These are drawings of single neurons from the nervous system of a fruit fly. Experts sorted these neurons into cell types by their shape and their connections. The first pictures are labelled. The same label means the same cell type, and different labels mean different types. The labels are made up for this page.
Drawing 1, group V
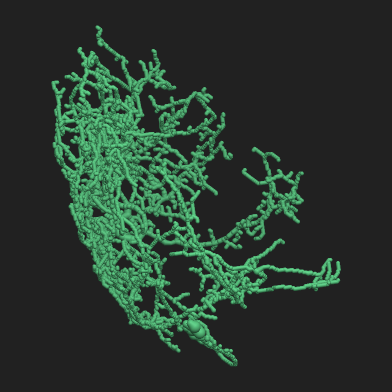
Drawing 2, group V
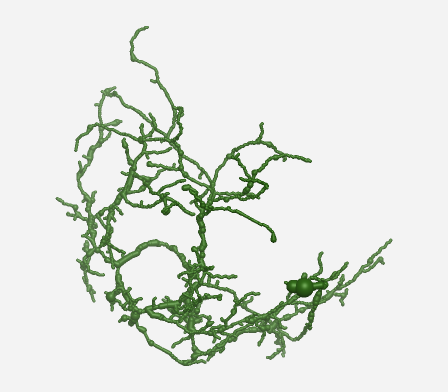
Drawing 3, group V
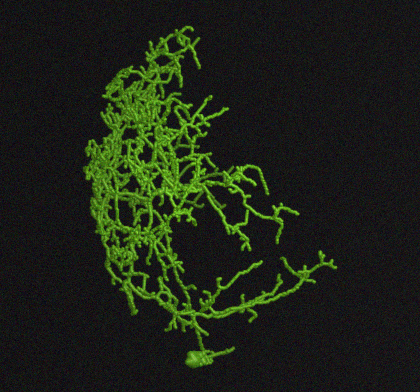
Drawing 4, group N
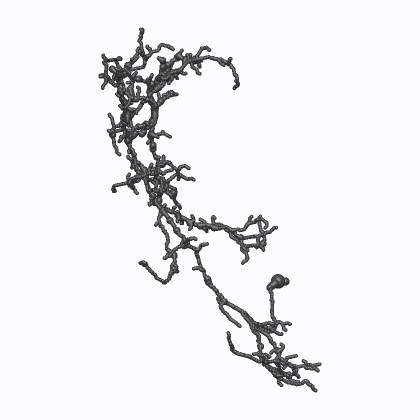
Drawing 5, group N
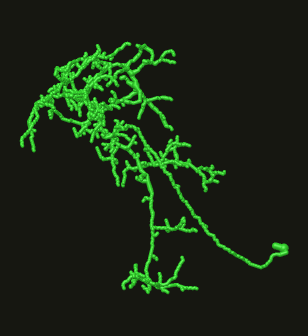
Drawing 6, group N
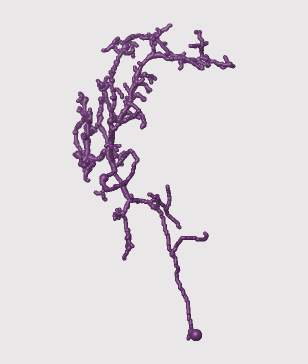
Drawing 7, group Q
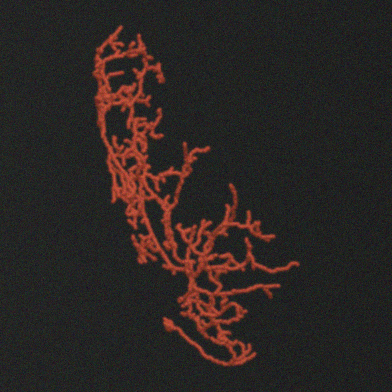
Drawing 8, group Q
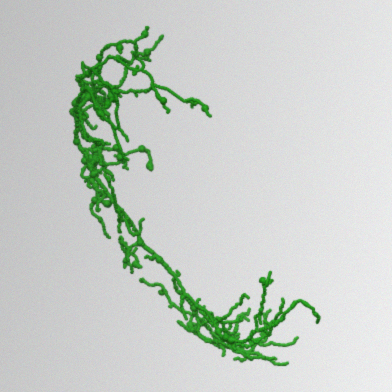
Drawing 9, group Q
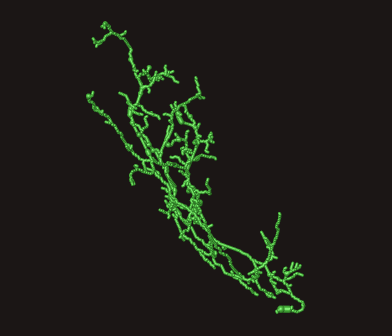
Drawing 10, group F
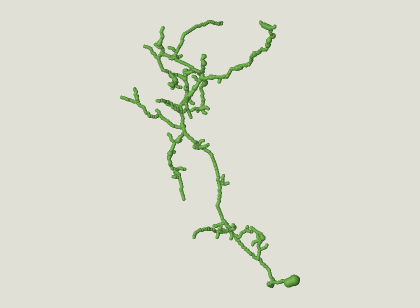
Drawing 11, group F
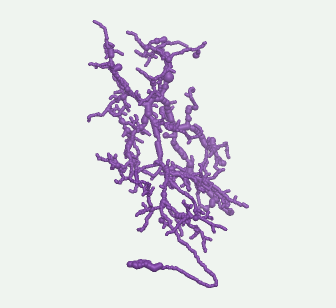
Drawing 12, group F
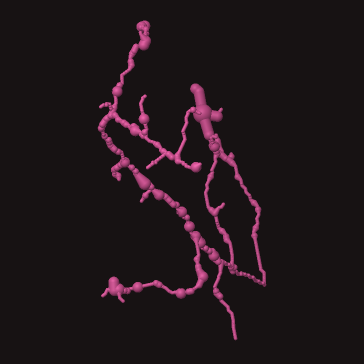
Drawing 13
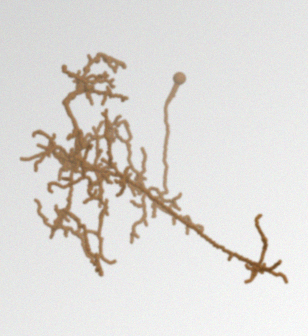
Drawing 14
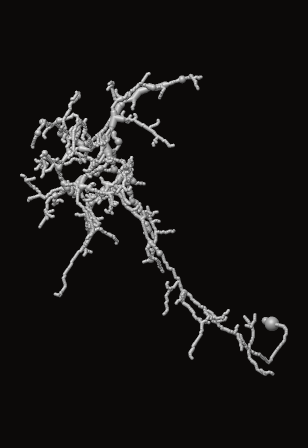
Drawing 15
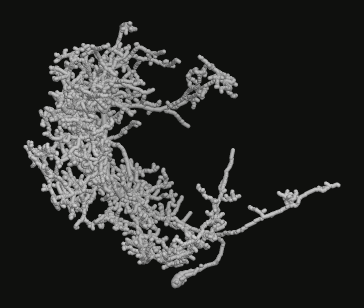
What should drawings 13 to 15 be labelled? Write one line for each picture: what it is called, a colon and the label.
13: group F
14: group N
15: group V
